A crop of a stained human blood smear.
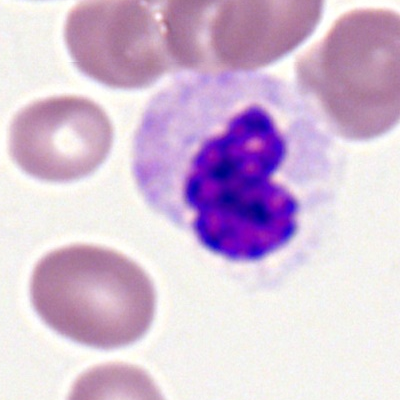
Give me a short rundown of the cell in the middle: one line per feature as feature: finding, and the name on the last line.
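Outline: roughly round
Nucleus: single compact mass, notch on right side
Nucleoli: none seen
Cytoplasm: faint fine speckling, no coarse granules
Name: segmented neutrophil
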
